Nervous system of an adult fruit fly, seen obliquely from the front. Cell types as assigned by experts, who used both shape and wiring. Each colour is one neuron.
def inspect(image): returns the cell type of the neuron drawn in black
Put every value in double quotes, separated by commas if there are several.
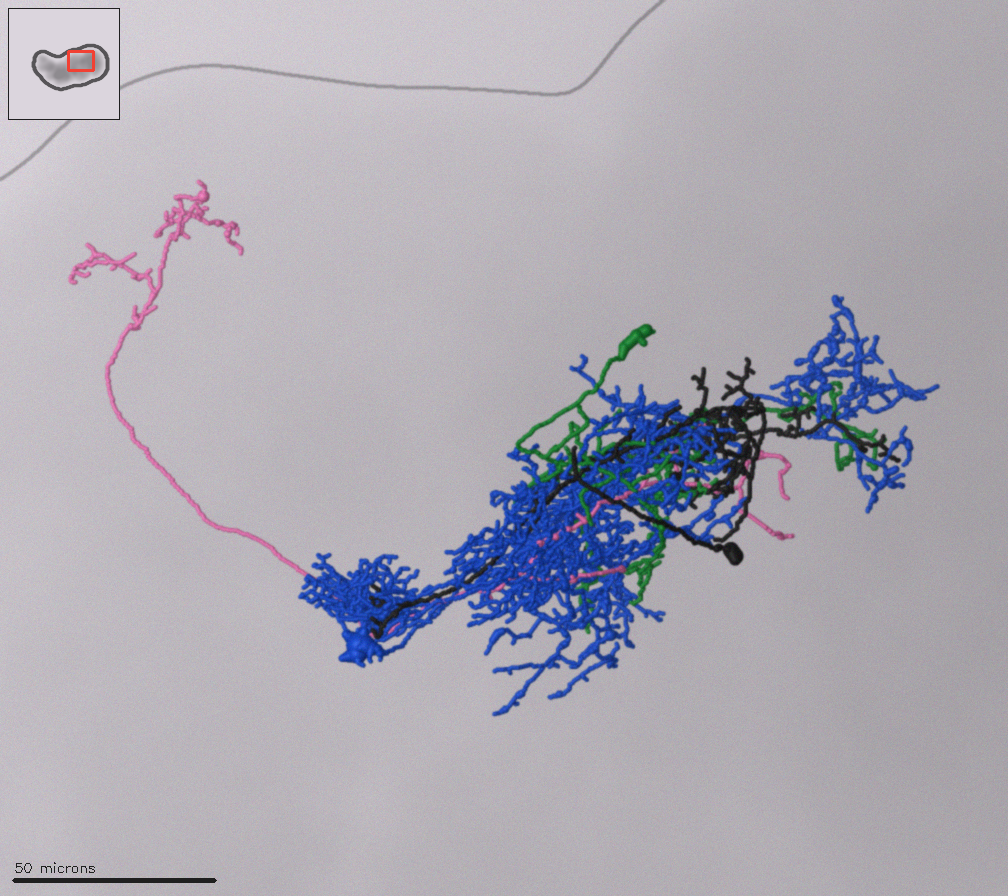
"PAM07"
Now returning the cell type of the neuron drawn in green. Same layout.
"PAM08"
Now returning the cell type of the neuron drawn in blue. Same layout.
"MBON30"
